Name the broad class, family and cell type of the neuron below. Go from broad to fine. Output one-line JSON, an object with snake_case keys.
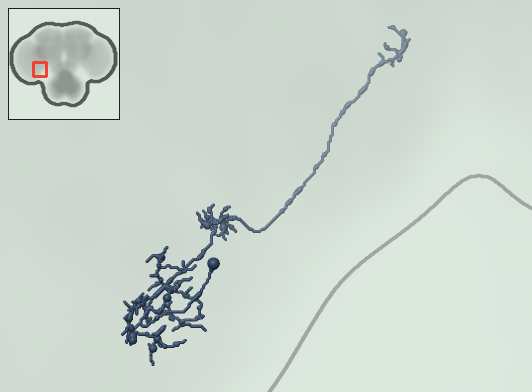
{"broad_class": "optic-lobe intrinsic neuron", "family": "Tm", "cell_type": "Tm6"}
